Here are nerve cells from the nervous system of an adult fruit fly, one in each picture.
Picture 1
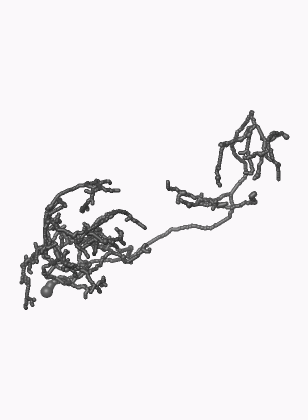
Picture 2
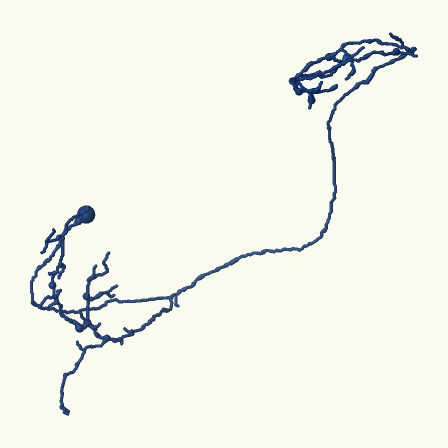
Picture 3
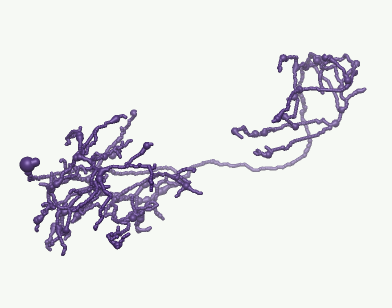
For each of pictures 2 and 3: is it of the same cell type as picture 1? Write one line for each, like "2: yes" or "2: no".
2: no
3: yes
